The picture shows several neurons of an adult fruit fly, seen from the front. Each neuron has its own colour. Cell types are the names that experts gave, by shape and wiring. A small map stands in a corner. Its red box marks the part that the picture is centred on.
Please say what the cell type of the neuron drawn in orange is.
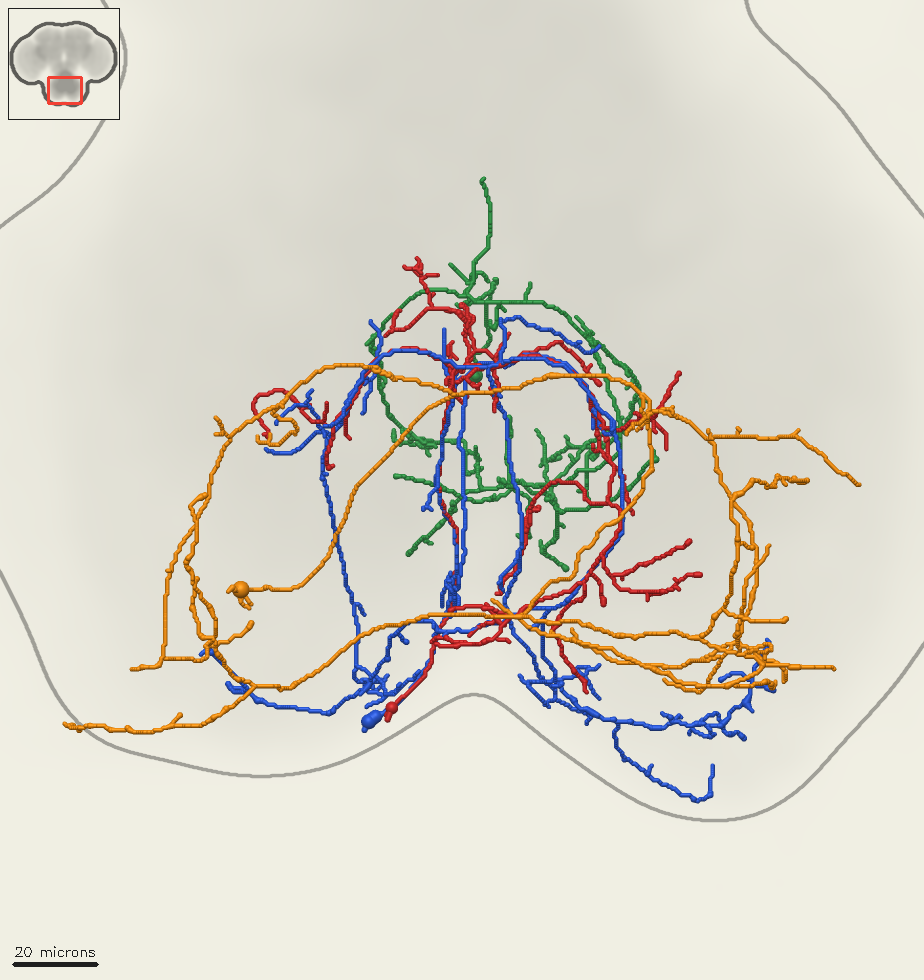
IN12B038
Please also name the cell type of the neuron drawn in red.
IN12B075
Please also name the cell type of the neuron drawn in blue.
IN12B057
